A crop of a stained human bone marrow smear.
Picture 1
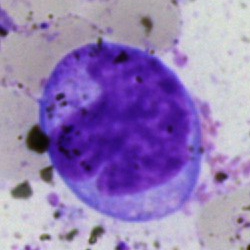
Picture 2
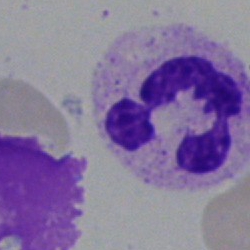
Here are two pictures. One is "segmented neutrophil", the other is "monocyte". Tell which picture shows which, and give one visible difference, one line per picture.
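The cell in picture 1 is a monocyte. The nucleus fills most of the cell.
The cell in picture 2 is a segmented neutrophil. The cytoplasm is plentiful and pale pinkish-lilac.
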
